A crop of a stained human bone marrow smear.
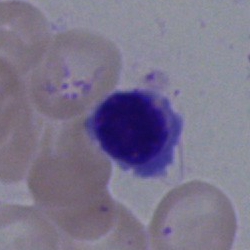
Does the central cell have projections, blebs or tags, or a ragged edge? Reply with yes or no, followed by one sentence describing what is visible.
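Yes. The cell outline is irregular and ragged at the lower right.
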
